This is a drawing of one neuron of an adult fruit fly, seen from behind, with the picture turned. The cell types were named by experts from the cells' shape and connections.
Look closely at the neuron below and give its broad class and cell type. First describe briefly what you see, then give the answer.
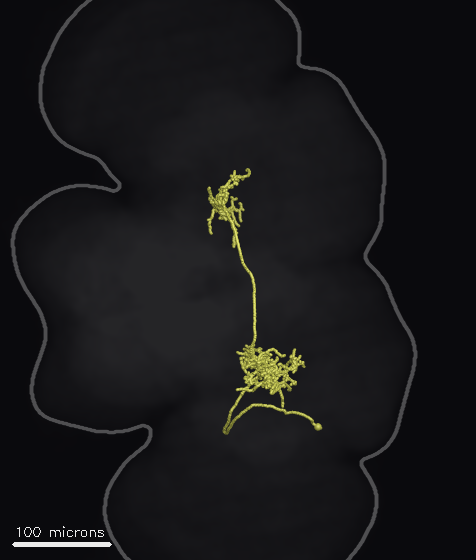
From top to bottom in the picture it spans about 300 microns. In this view it is taller than it is wide. Its broad class is central-brain intrinsic neuron. Its cell type is PLP148.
